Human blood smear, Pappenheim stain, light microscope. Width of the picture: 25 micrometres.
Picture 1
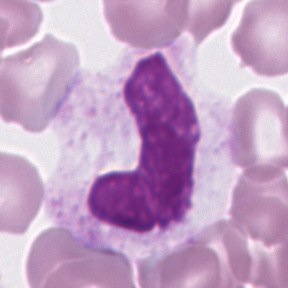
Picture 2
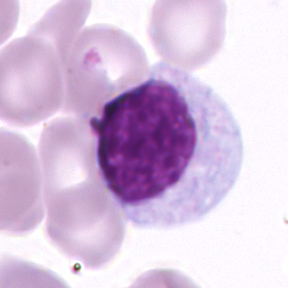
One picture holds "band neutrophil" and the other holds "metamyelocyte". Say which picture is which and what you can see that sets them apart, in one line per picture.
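Picture 1: band neutrophil. The nucleus is a single unsegmented band bent into a boot-like curve.
Picture 2: metamyelocyte. The nucleus is a rounded oval with no indentation or lobes.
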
